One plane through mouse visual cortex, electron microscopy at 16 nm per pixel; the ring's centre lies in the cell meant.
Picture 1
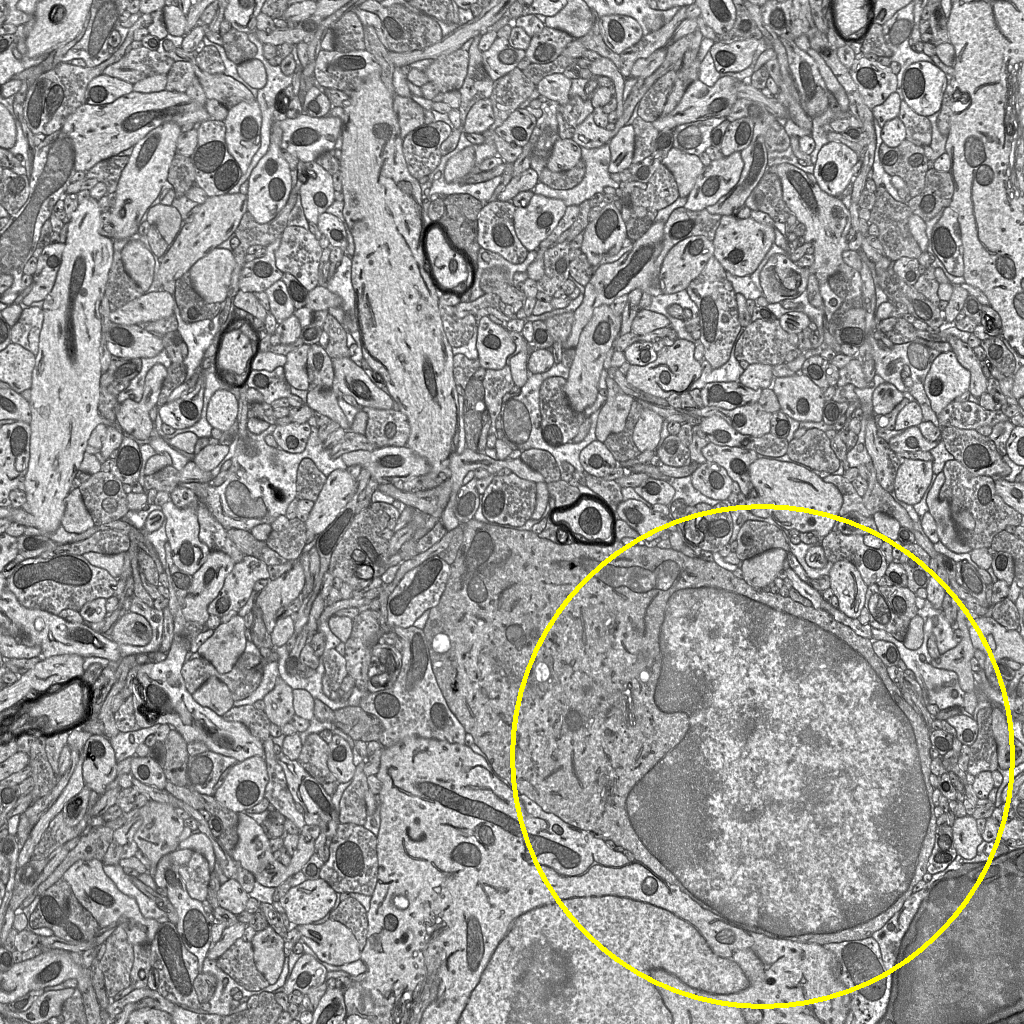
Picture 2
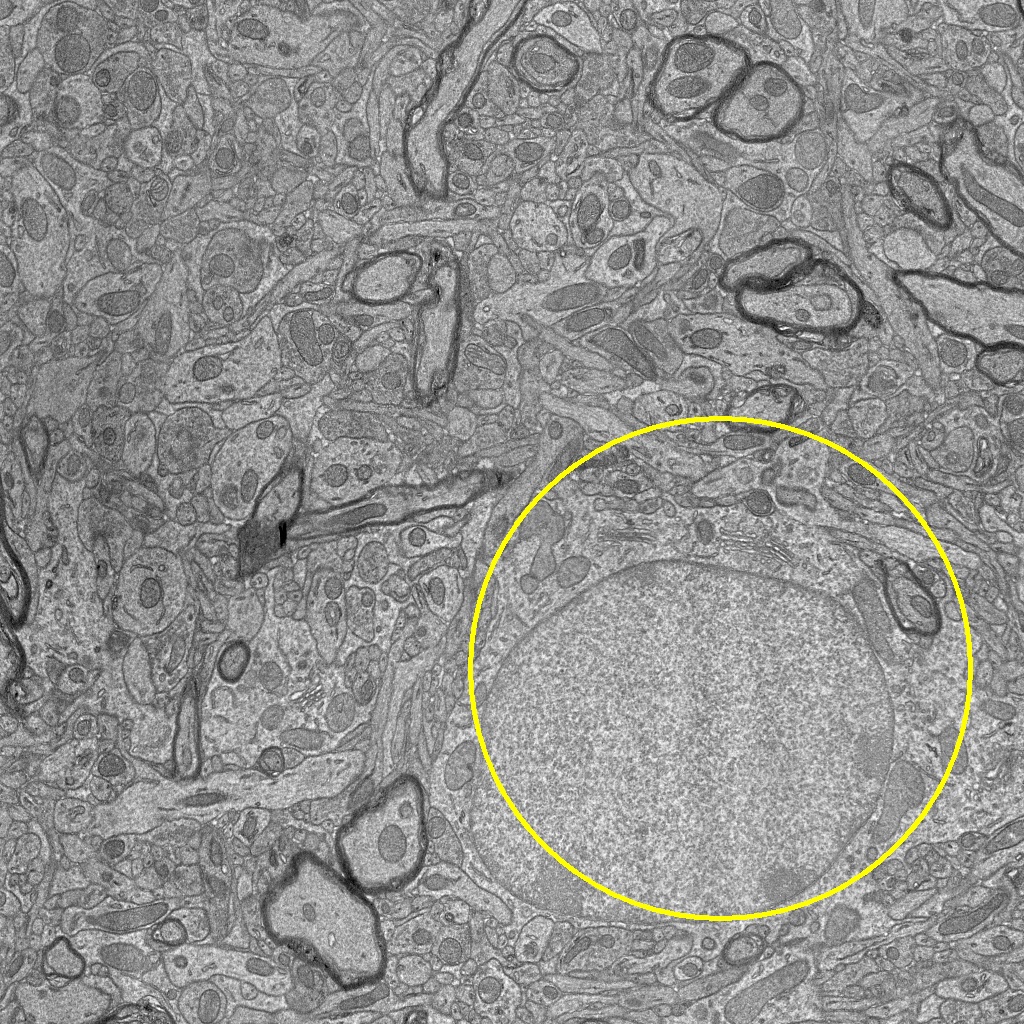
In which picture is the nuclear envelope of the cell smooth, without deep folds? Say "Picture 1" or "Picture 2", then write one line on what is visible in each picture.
Picture 2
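In picture 1: The nuclear outline has a single deep notch on its upper left side.
In picture 2: The nuclear envelope runs smoothly, without deep folds or indentations.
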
